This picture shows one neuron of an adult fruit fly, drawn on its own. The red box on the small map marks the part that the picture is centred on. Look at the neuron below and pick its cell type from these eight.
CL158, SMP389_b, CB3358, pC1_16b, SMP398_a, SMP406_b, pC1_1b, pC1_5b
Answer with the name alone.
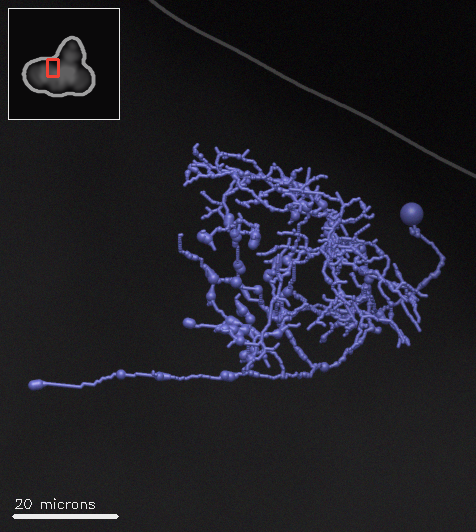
SMP406_b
